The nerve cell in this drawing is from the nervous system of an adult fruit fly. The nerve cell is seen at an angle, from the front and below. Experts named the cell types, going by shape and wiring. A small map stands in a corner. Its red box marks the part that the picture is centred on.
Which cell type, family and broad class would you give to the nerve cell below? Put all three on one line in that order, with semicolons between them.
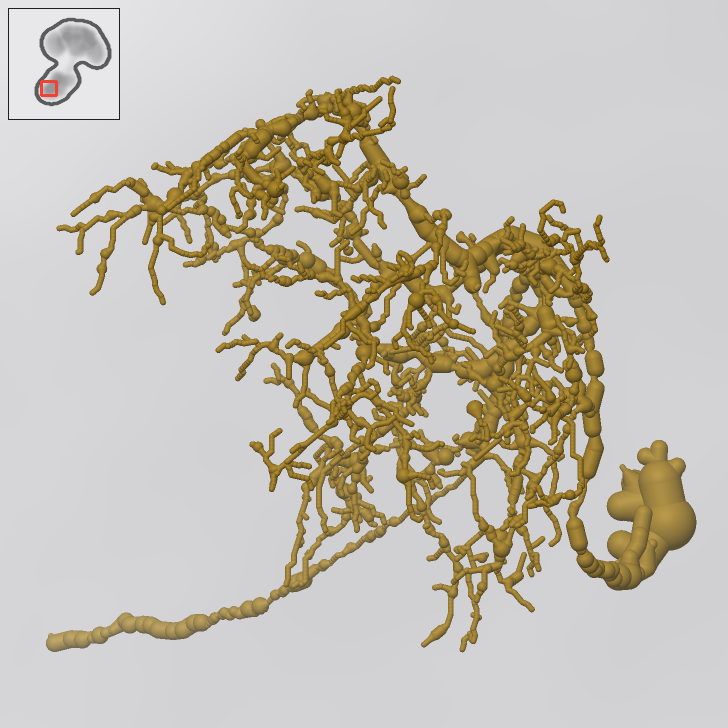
MNad08; MNad; motor neuron of the nerve cord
